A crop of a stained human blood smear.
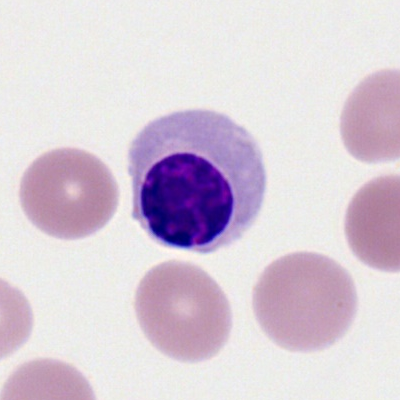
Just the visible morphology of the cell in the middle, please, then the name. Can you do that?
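Nucleus: off-centre, toward the lower left of the cell. Chromatin: dark purple, coarsely clumped. Cytoplasm: pale lavender-blue, widest above and to the right of the nucleus. Cell: erythroblast.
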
